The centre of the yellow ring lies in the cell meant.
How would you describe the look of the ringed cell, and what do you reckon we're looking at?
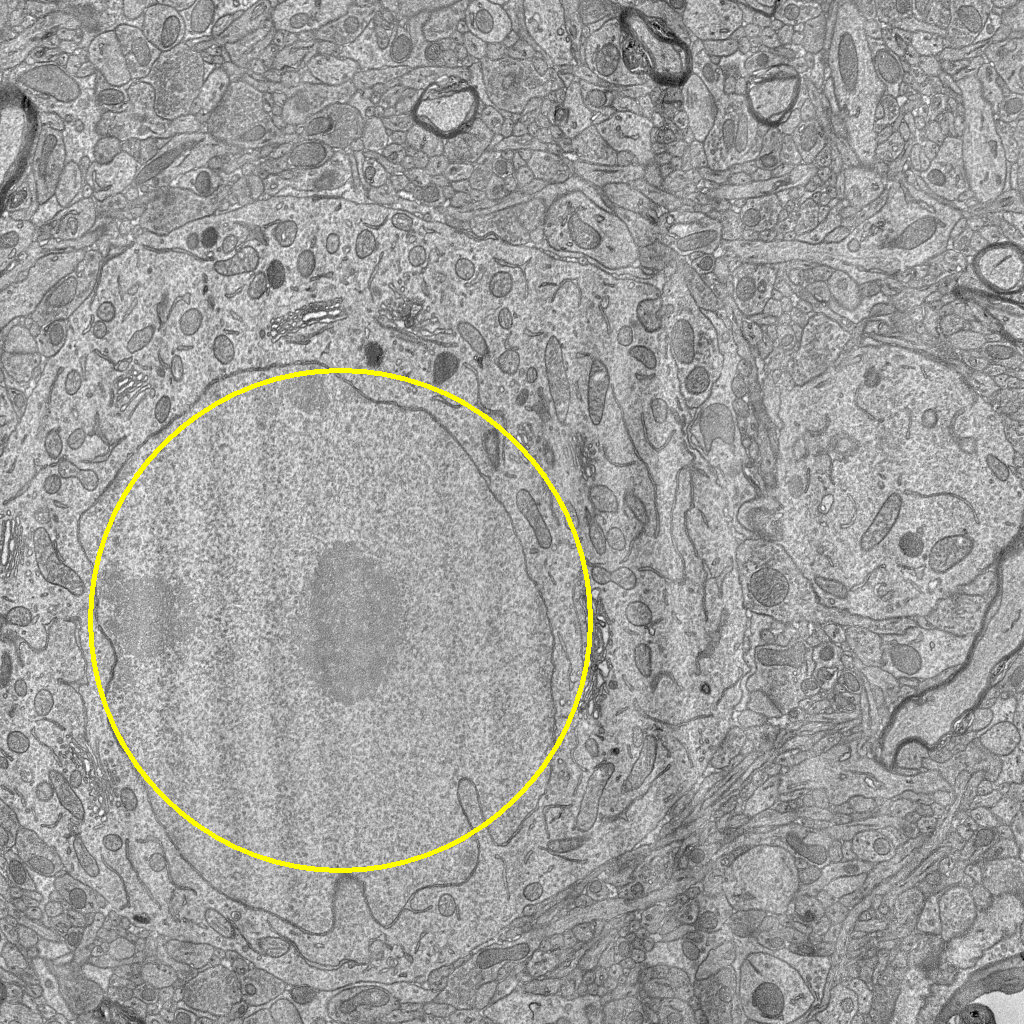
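A large rounded nucleus fills most of the ring. Its chromatin is pale and finely dispersed, with no dark clumps lining the envelope. The cytoplasm forms a rim that is widest above the nucleus, and many mitochondria are scattered through it. This cell is an inhibitory neuron.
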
